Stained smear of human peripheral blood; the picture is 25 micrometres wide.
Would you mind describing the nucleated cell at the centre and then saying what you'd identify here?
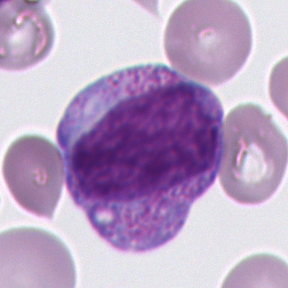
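Irregular in outline, the cell bulges roundly at the bottom. Its bluish-lilac cytoplasm is dotted with many fine purple granules, and a single small clear vacuole lies in the lower cytoplasm. The cell is an atypical promyelocyte.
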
